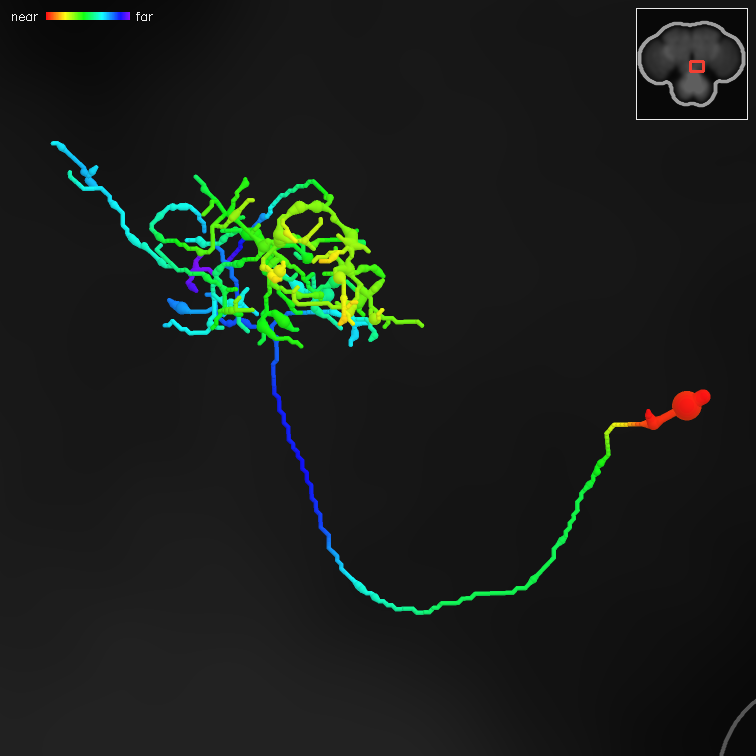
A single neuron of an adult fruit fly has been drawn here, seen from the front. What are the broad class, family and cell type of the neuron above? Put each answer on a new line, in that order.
central-brain intrinsic neuron
hemilineage TRdm
GNG371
